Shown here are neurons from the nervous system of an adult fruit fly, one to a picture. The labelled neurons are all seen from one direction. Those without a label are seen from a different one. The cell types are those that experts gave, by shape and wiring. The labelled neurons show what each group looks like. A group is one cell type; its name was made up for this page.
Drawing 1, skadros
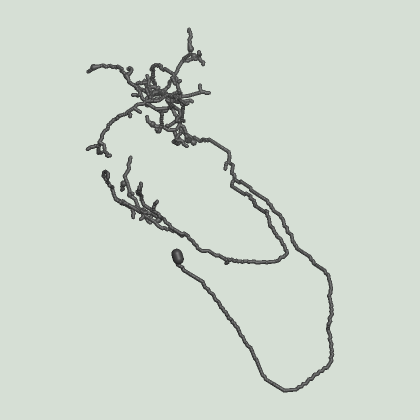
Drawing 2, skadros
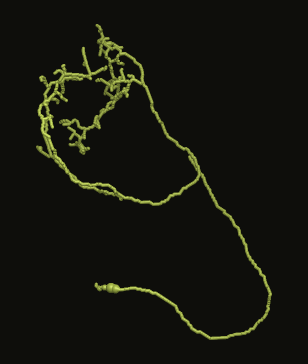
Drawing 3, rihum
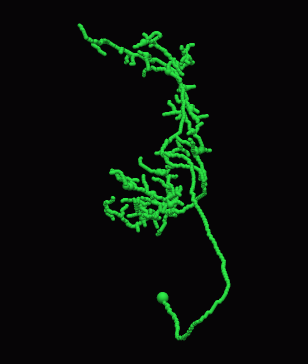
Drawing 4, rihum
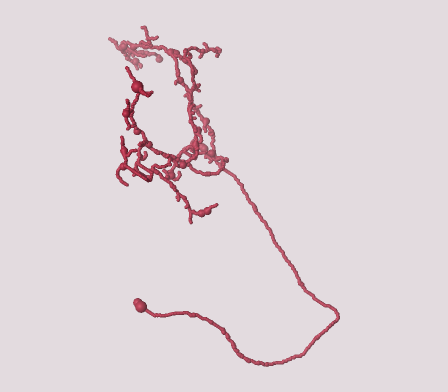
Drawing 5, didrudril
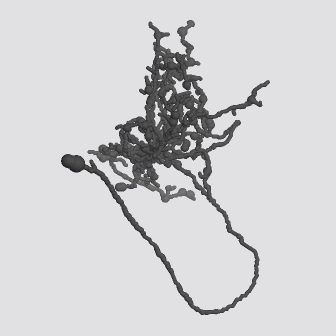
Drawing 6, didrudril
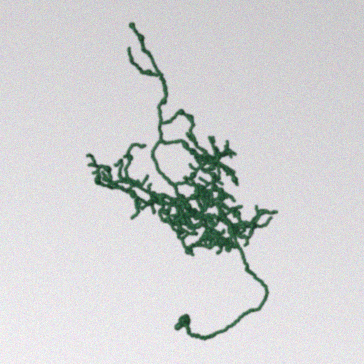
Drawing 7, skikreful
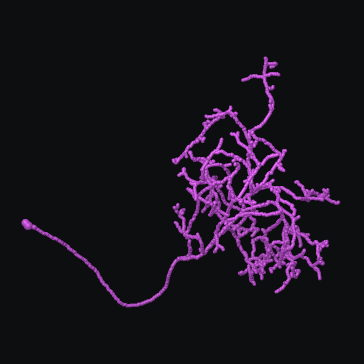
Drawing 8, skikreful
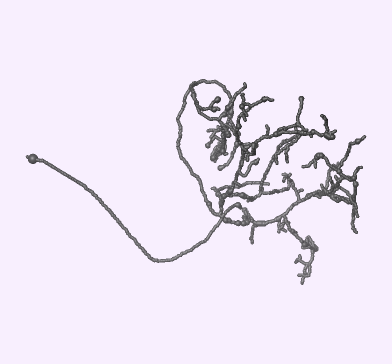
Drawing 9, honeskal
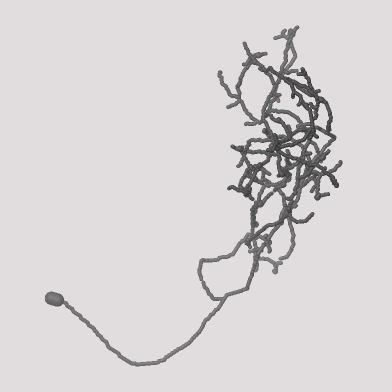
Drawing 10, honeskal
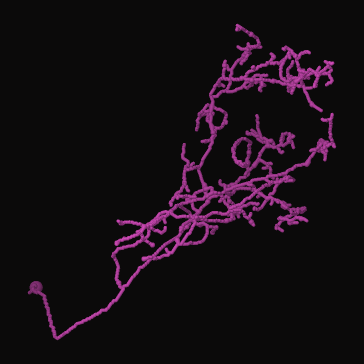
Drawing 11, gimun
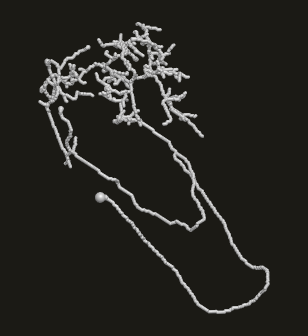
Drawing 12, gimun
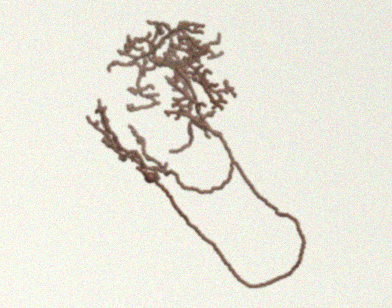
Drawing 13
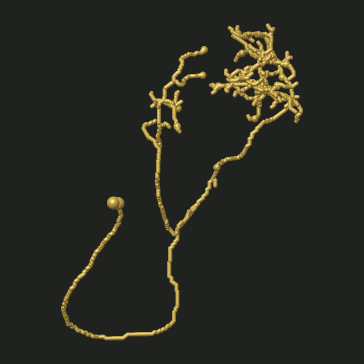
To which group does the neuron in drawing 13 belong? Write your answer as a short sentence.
It belongs to skadros.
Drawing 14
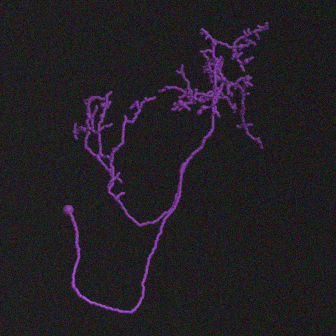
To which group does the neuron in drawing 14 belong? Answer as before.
It belongs to skadros.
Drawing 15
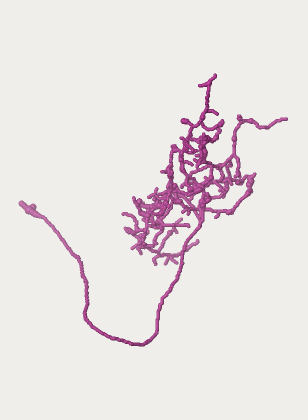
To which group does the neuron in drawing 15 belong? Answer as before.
It belongs to didrudril.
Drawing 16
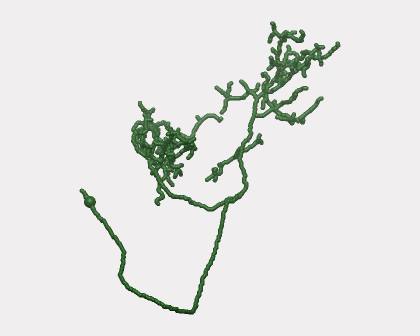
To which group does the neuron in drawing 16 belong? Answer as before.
It belongs to rihum.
